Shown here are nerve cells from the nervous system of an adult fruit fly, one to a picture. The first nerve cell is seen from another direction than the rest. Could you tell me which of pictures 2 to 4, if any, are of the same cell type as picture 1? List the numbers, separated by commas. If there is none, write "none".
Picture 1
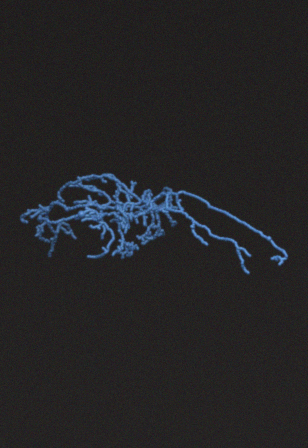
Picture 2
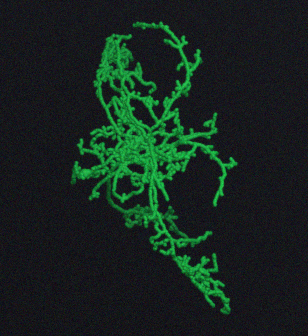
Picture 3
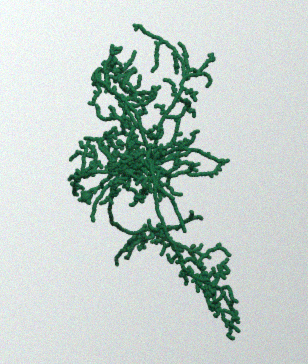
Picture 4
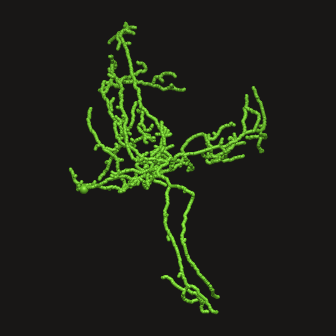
4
